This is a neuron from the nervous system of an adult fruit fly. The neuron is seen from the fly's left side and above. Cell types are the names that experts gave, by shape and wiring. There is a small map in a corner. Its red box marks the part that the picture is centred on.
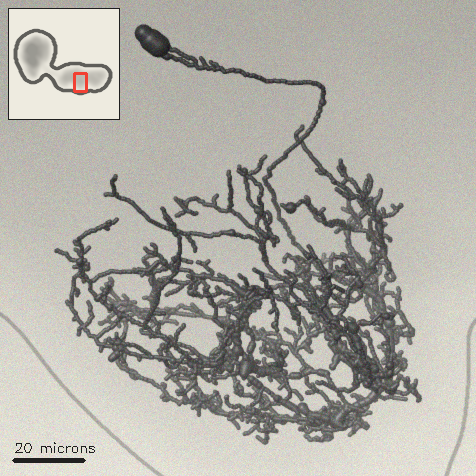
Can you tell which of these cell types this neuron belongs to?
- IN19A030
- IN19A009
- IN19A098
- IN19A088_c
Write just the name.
IN19A030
